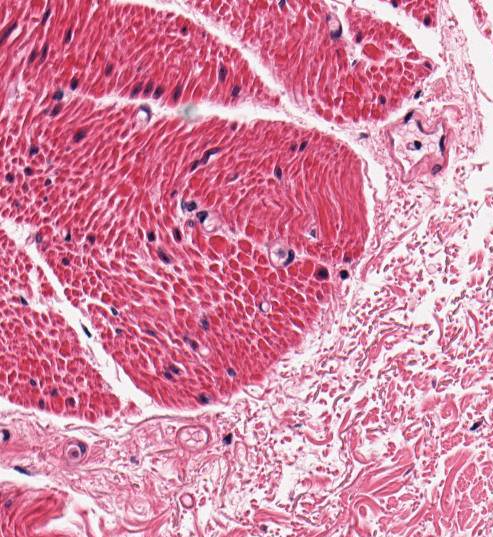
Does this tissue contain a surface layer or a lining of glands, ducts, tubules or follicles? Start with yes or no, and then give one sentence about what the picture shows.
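No. No epithelium is present anywhere in the field.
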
